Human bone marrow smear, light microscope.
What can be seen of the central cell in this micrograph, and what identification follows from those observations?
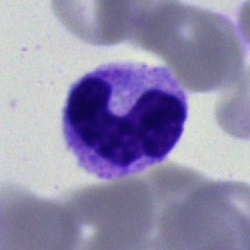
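Kidney- or horseshoe-shaped nucleus, deep notch entering from the top. Chromatin dense, dark purple, coarsely clumped. Cytoplasm lilac-pink, filling the notch and a rim around the nucleus, with fine, small purplish granules. Band neutrophil.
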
